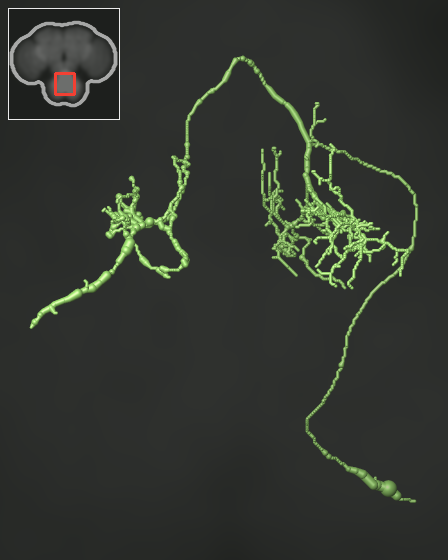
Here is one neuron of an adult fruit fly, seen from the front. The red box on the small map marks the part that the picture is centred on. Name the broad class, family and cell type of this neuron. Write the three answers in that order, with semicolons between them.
nerve-cord intrinsic neuron; hemilineage 06A; IN06A018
